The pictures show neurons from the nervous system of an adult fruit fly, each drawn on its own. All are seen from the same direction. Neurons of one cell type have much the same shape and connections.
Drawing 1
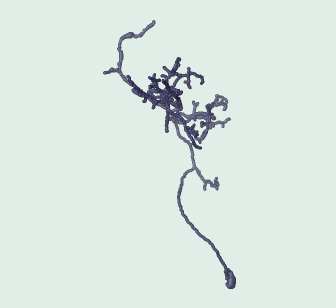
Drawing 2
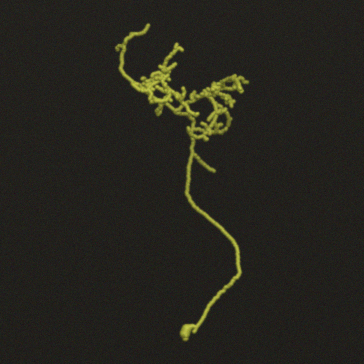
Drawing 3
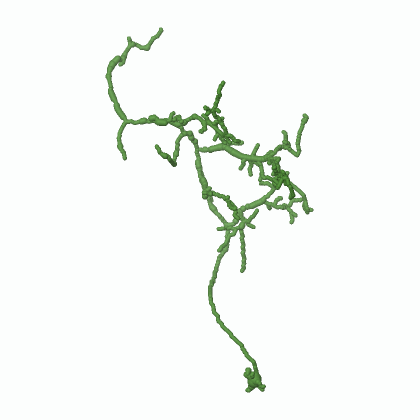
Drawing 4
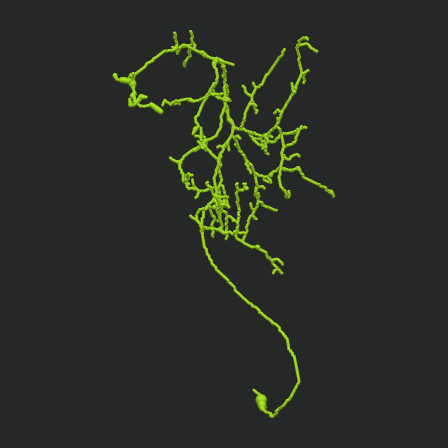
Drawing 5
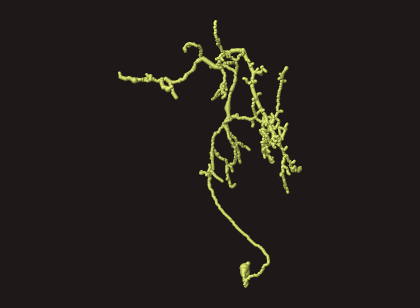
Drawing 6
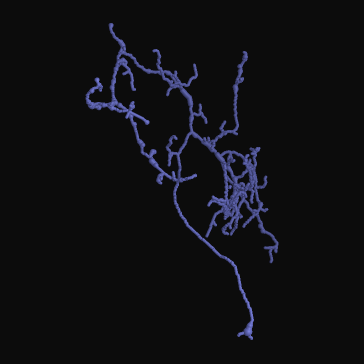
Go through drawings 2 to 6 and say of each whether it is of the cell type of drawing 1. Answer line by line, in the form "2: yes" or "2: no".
2: yes
3: yes
4: no
5: no
6: no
